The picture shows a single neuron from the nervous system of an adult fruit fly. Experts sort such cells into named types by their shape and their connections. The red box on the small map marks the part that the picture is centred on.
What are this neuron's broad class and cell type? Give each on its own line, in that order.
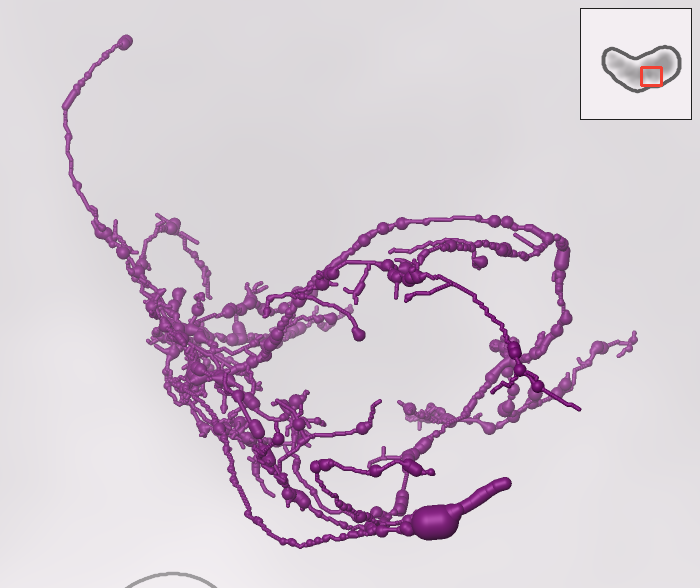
central-brain intrinsic neuron
GNG464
